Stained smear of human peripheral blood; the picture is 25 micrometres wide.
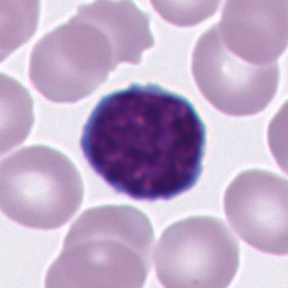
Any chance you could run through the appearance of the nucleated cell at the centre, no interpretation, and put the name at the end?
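Look first at how little cytoplasm there is: only a very thin rim surrounds the nucleus. The nucleus itself is smooth in shape, with no indentation and no lobes. You won't find any nucleoli in it, but notice a few tiny reddish-pink dots scattered over it. This is a typical lymphocyte.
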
